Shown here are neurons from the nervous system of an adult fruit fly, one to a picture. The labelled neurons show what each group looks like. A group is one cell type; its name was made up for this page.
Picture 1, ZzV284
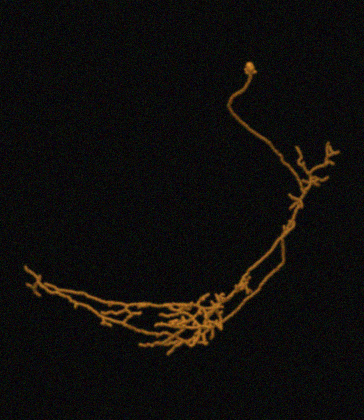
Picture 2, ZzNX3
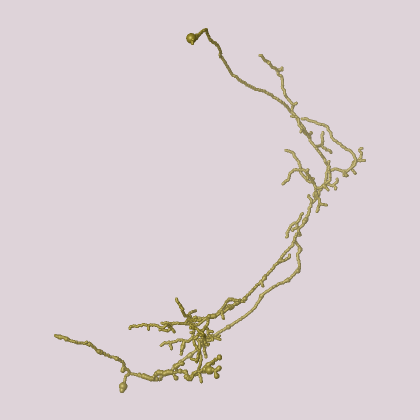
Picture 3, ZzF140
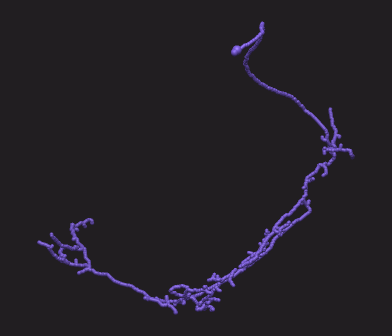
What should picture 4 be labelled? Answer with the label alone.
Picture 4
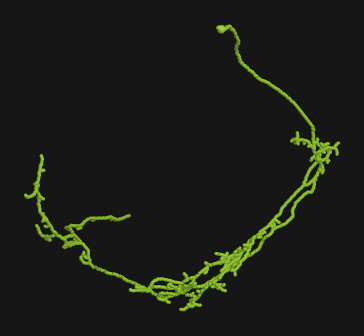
ZzF140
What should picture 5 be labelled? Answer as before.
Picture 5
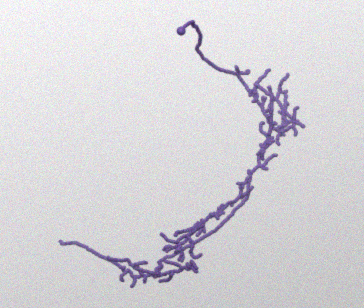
ZzNX3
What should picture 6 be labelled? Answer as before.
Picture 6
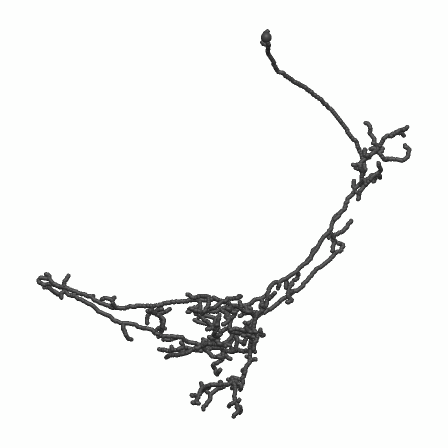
ZzV284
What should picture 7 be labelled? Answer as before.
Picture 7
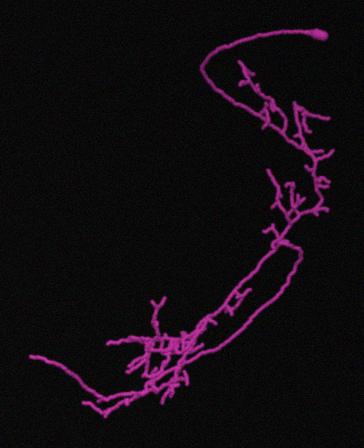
ZzNX3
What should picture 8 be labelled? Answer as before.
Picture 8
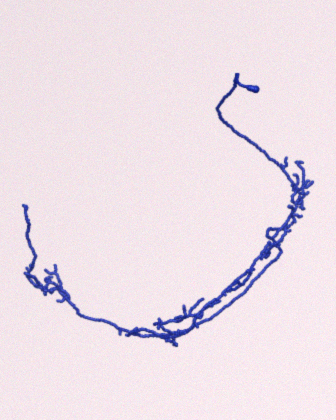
ZzF140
